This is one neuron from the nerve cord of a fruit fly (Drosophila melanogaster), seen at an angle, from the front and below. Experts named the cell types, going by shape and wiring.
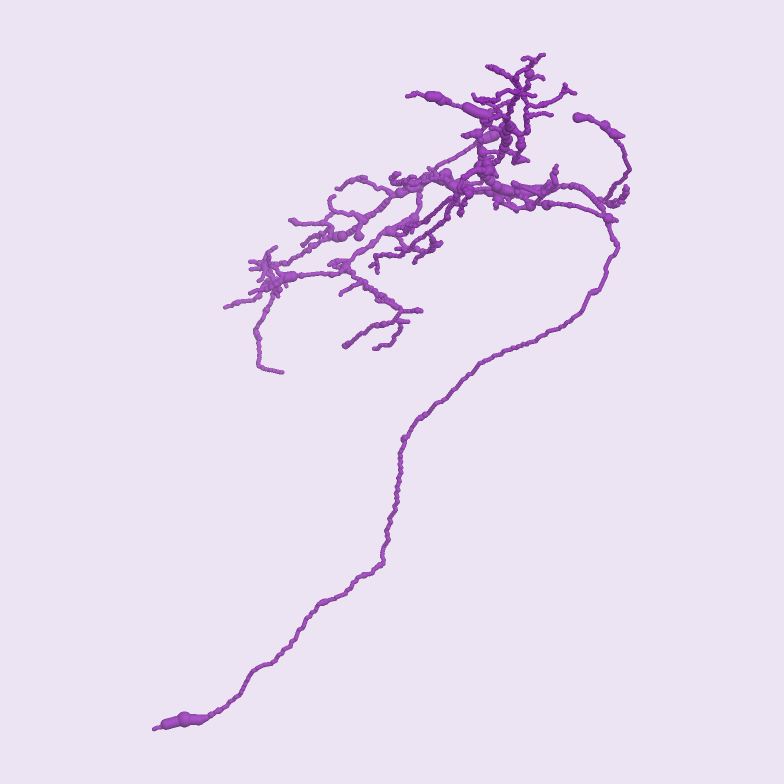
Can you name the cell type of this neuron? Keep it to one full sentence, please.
To this neuron applies the cell type name IN03B058.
